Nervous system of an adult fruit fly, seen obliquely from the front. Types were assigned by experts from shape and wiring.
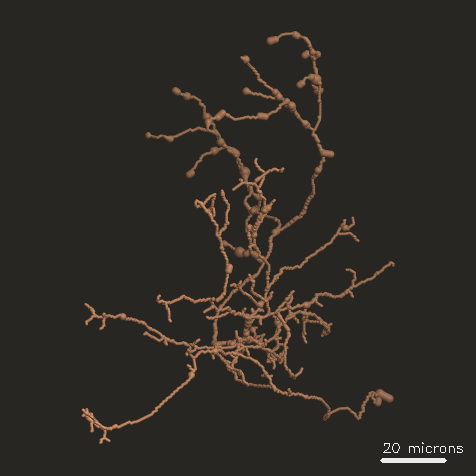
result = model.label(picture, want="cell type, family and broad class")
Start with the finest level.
IN14A025; hemilineage 14A; nerve-cord intrinsic neuron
